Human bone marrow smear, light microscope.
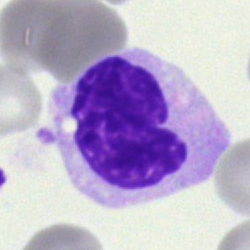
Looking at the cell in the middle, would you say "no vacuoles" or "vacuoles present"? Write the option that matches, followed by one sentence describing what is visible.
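Vacuoles present. A single small round clear vacuole sits at the left edge of the nucleus.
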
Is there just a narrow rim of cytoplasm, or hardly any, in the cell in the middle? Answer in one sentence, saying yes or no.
No, what surrounds the nucleus is a broad area of cytoplasm.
